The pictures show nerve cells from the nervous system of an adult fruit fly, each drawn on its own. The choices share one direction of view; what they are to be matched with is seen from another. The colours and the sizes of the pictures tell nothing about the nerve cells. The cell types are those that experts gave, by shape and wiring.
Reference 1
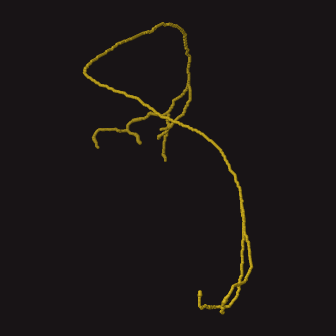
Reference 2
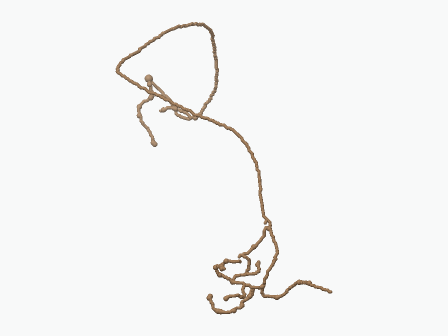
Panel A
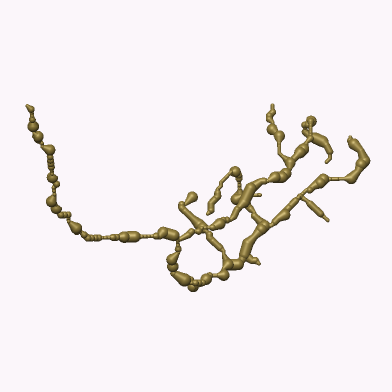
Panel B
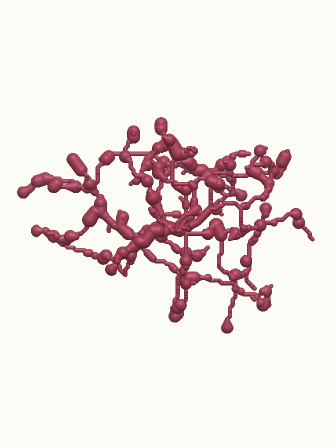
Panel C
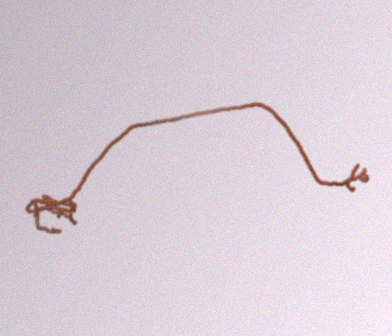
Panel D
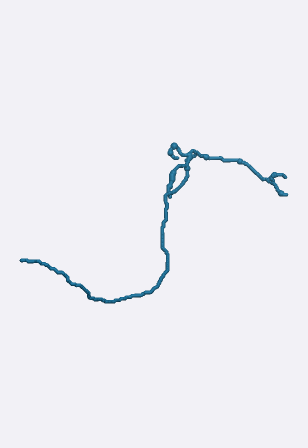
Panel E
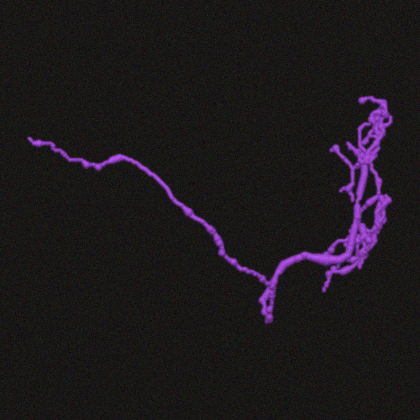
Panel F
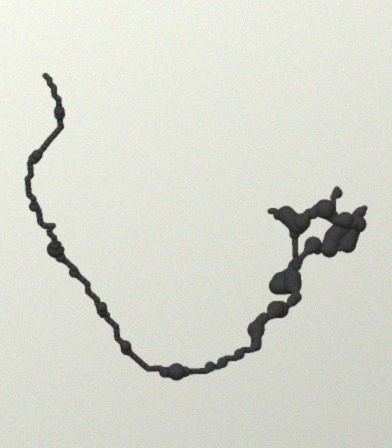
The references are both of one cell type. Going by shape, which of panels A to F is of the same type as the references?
Panel C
